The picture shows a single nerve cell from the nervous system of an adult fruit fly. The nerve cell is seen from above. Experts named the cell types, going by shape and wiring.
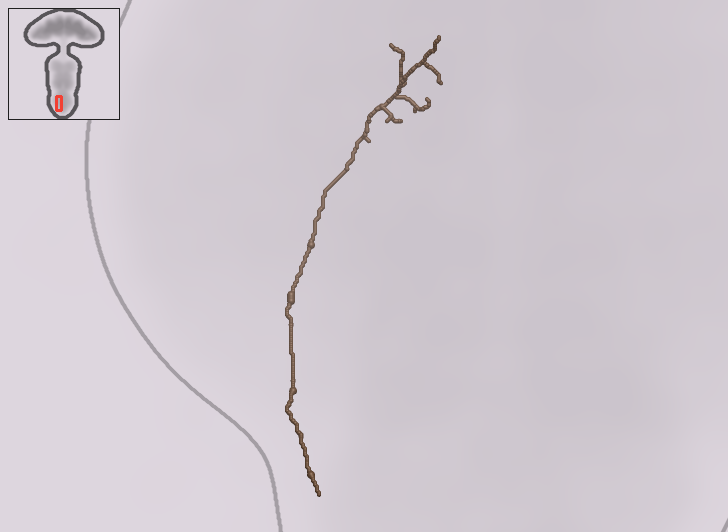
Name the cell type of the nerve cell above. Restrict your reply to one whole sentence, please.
Under cell type classification, the nerve cell is SNta23.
